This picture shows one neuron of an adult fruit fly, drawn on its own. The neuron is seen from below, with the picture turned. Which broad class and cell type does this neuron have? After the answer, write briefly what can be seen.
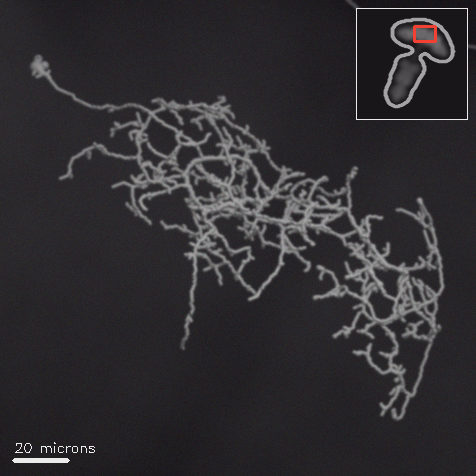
It is a central-brain intrinsic neuron. Its cell type is GNG365. It lies in the brain. From left to right in the picture it spans about 160 microns.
